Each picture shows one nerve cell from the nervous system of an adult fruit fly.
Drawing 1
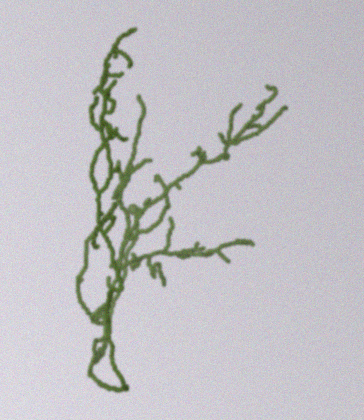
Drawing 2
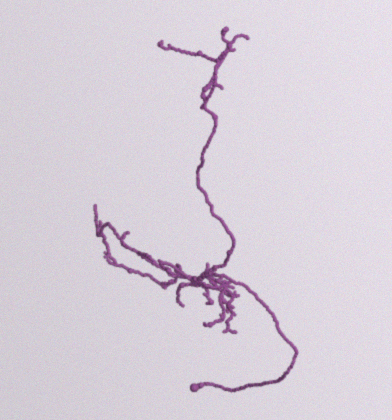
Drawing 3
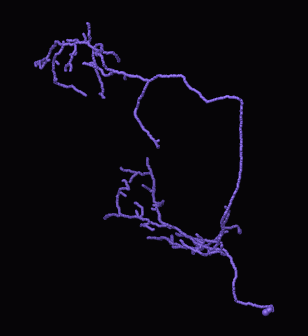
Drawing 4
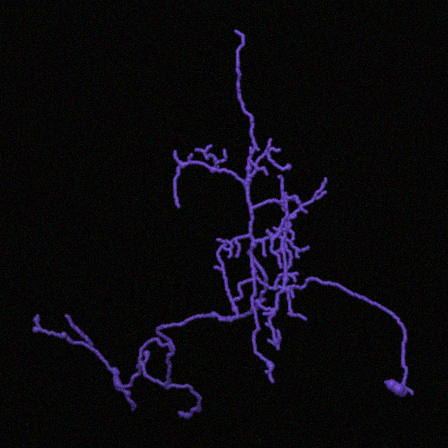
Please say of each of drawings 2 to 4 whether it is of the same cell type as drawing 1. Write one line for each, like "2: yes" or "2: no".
2: no
3: yes
4: no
